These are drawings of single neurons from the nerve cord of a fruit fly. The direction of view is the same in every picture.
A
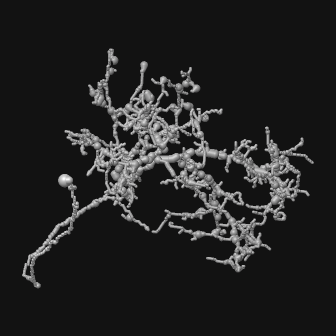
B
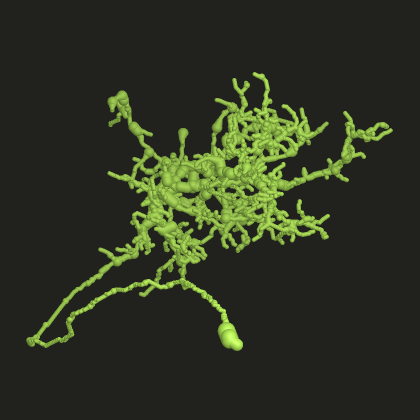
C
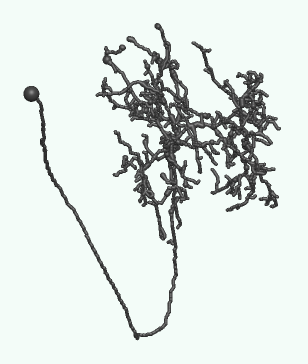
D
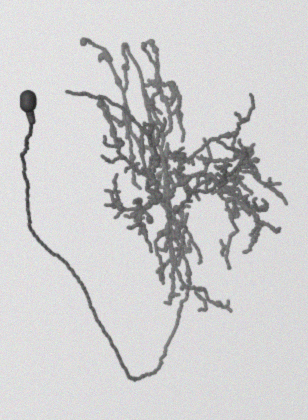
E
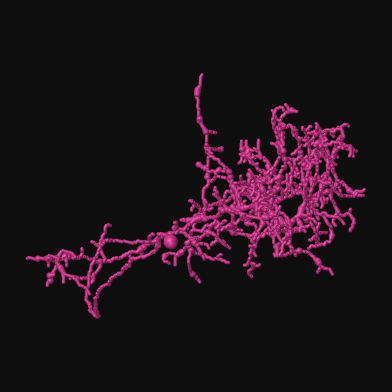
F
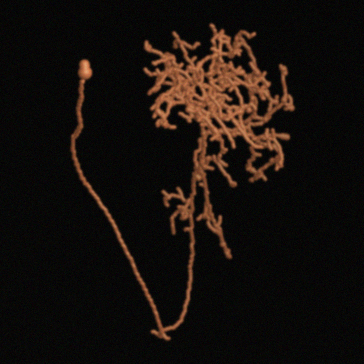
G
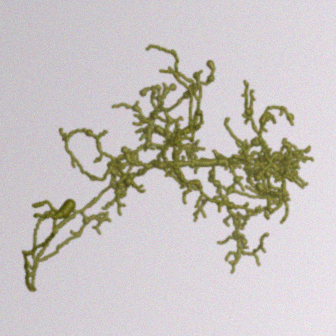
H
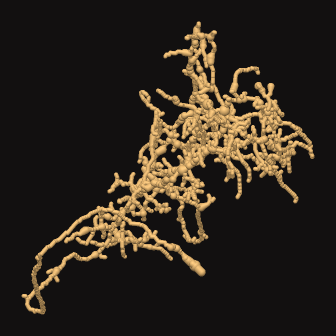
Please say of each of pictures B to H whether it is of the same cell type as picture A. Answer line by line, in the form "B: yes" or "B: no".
B: yes
C: yes
D: yes
E: no
F: no
G: yes
H: no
